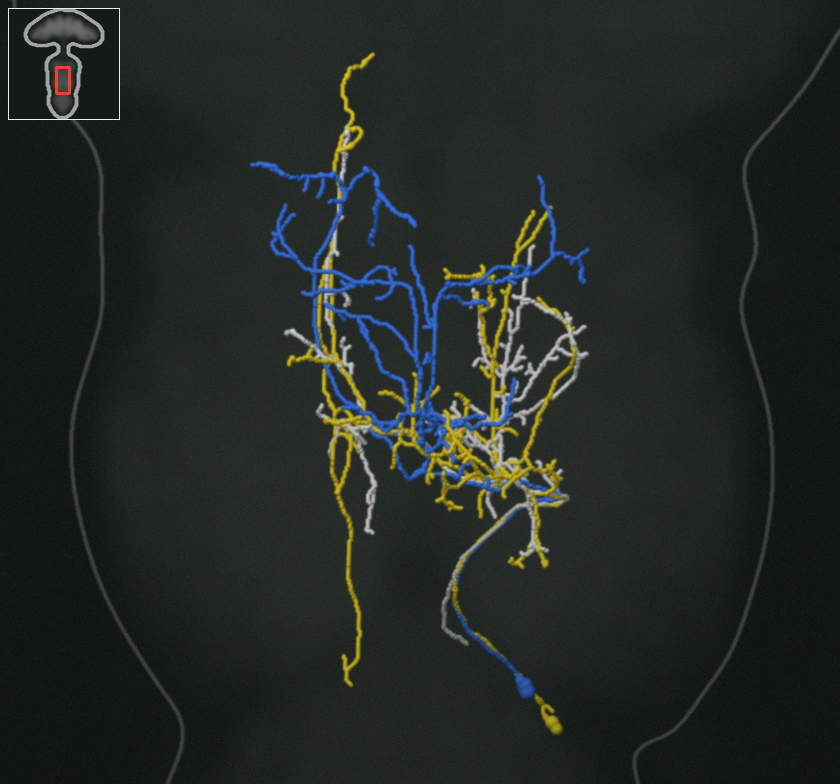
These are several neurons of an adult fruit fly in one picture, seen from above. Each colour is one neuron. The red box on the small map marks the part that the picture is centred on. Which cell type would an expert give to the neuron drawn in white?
IN06A116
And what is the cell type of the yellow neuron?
IN06A088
